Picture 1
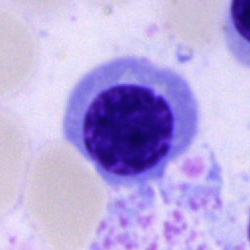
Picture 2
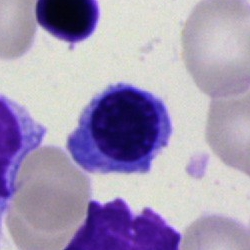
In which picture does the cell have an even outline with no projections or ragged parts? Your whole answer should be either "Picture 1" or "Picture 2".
Picture 1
